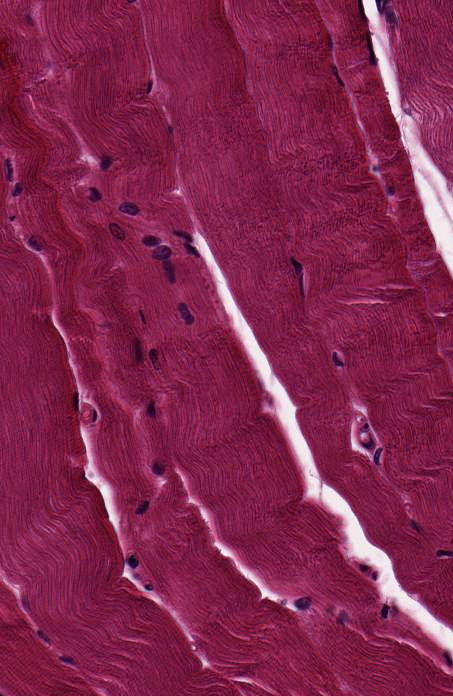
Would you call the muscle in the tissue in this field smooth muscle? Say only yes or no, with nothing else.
No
